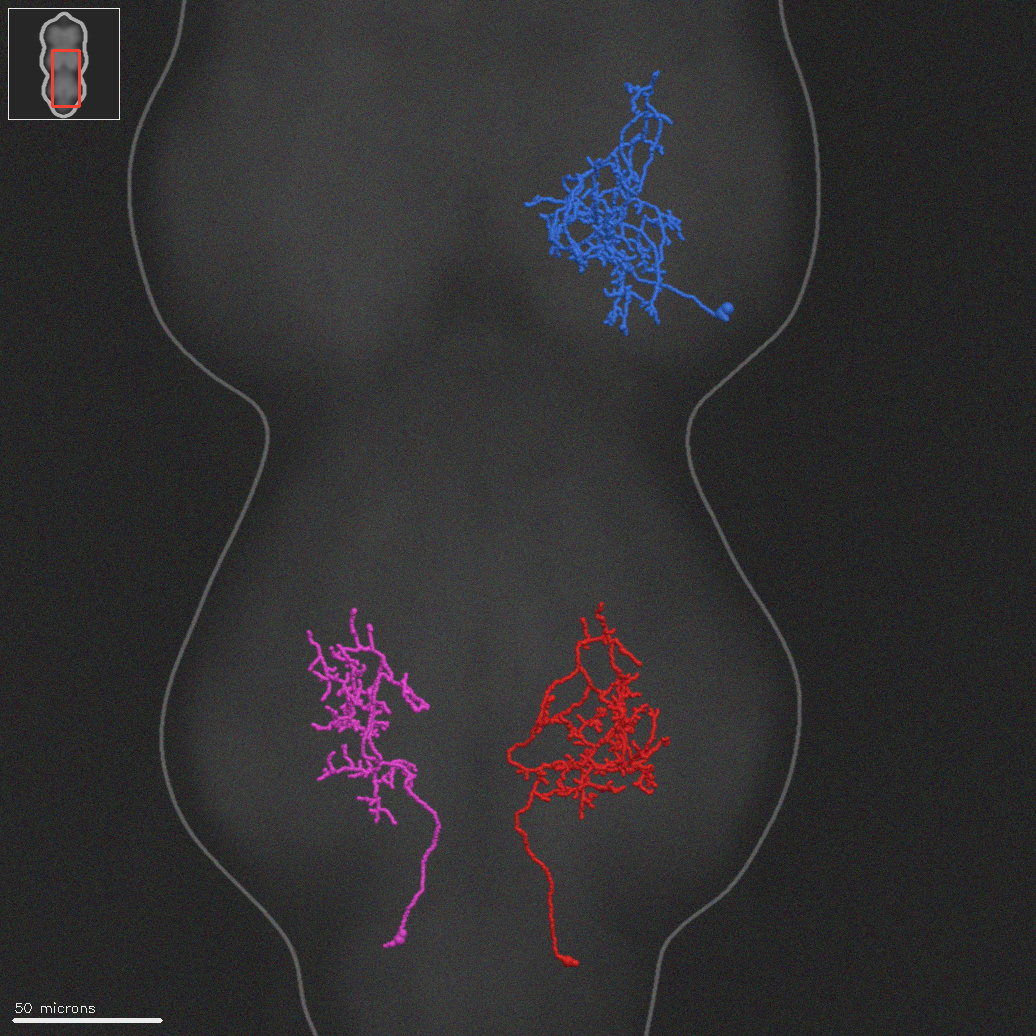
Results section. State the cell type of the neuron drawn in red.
IN01B060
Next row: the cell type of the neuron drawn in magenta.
IN01B068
